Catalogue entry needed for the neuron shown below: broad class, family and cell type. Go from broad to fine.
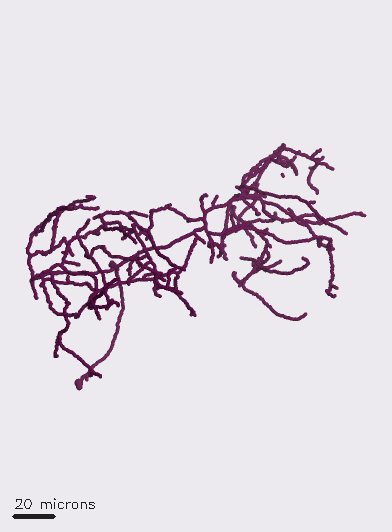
nerve-cord intrinsic neuron; hemilineage 04B; IN04B018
